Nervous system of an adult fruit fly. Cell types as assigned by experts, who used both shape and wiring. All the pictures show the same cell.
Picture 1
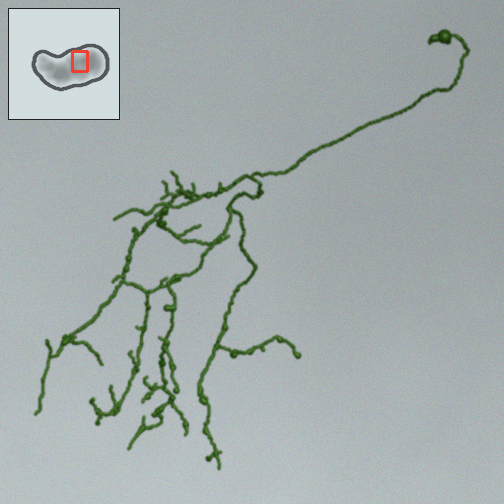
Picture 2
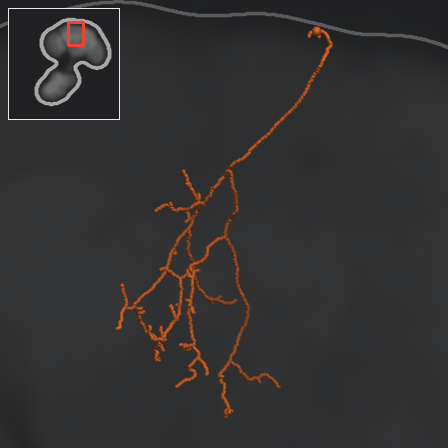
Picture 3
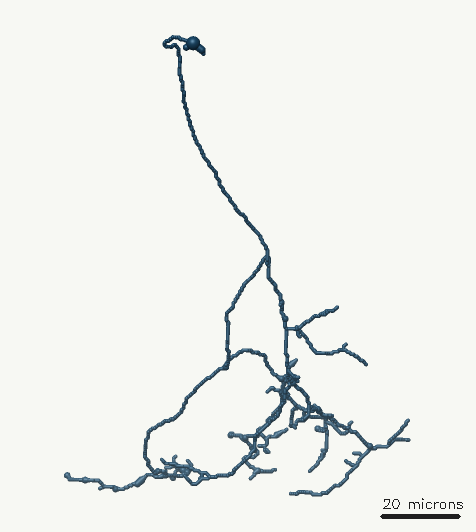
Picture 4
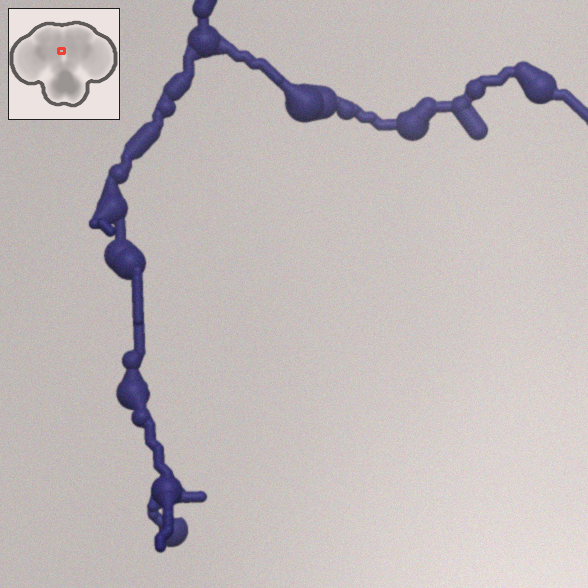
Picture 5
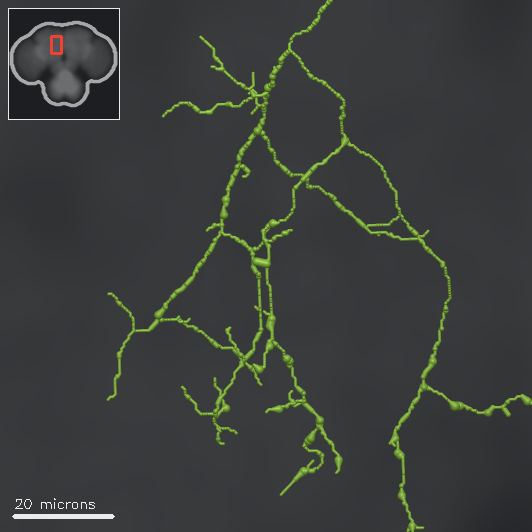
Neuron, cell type: PS005_c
